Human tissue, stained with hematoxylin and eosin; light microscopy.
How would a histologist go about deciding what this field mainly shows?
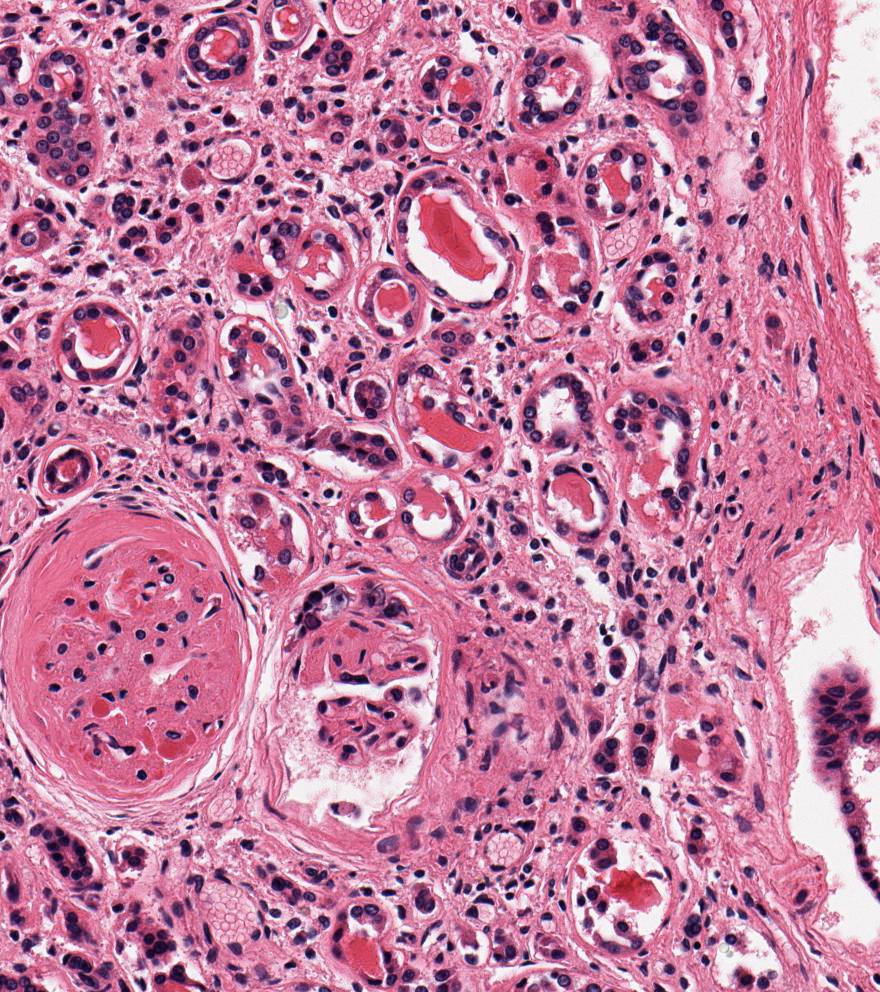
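This is the cortical labyrinth of the kidney. The clue sits at lower left: a round glomerulus, its tuft replaced by homogeneous pink hyaline material with scattered nuclei.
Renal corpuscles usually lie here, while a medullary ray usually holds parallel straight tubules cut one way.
Above and in the middle, small rounded tubules have low flattened epithelium in thick pink basement membranes, and many lumens hold homogeneous bright pink casts. See the widened interstitium, with many small dark round lymphocyte nuclei.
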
